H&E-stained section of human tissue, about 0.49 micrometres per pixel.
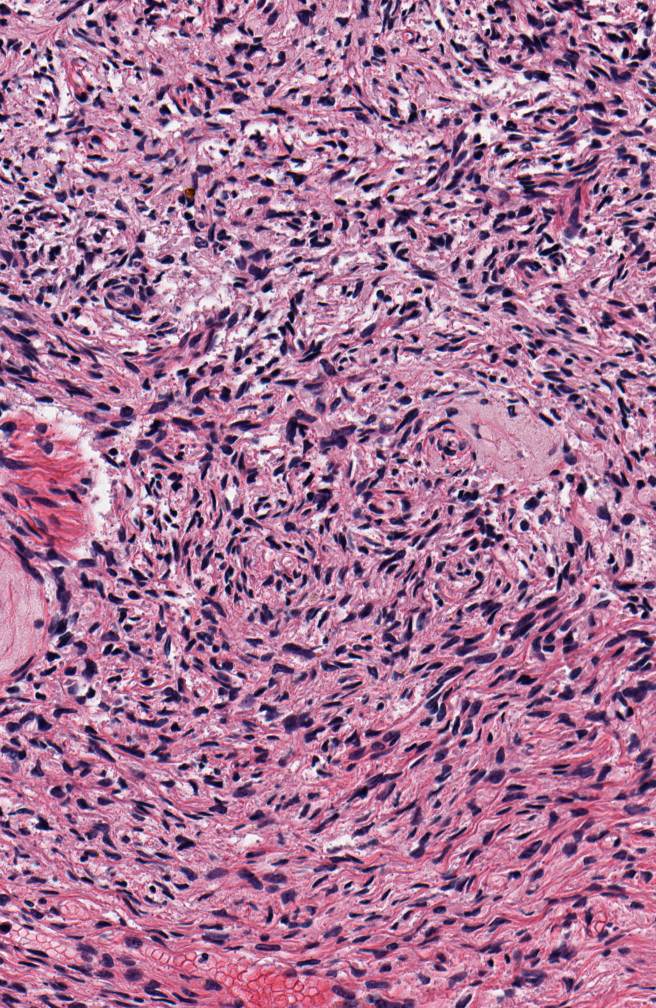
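Ovary: a dense proliferation of spindle cells fills the field in short intersecting bundles, whorled centrally. Nuclei are dark, elongated, often wavy or tapered; cytoplasm is scant and pale pink with indistinct borders. Stroma: looser with pale wispy clefts above, denser pink collagen below.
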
